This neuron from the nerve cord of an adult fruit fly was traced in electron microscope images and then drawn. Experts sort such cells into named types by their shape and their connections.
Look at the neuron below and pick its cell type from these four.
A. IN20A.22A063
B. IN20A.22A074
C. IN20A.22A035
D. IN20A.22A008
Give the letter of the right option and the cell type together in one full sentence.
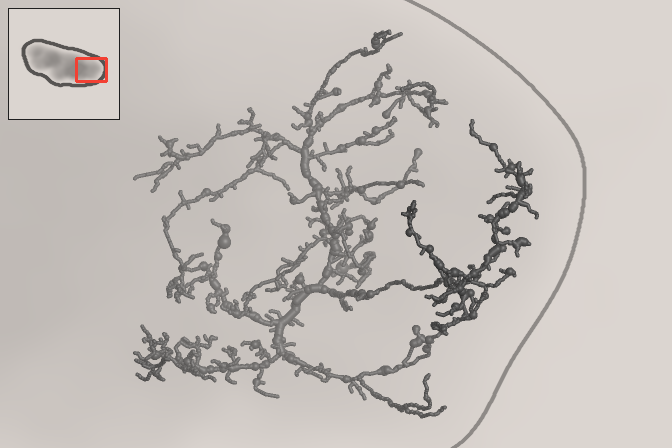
The neuron's type of cell is IN20A.22A008, as in option D.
